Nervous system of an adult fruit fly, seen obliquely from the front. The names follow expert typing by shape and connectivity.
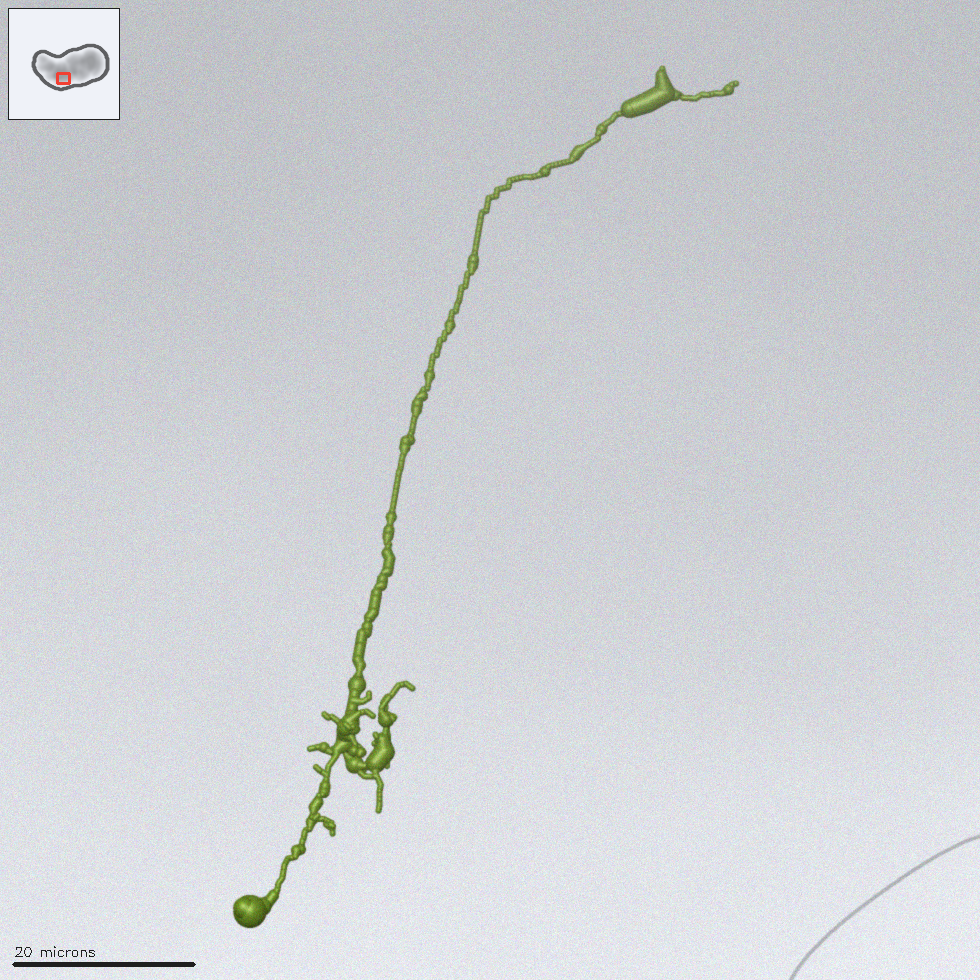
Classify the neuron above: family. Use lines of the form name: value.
family: Tm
